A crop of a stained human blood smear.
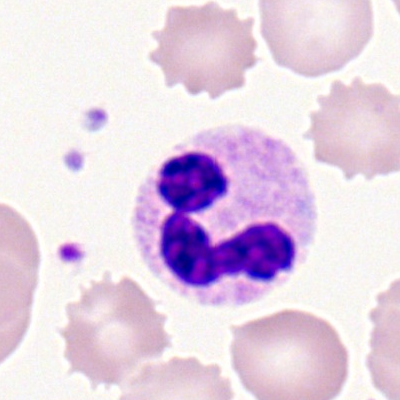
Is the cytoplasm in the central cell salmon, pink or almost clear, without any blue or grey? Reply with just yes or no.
Yes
